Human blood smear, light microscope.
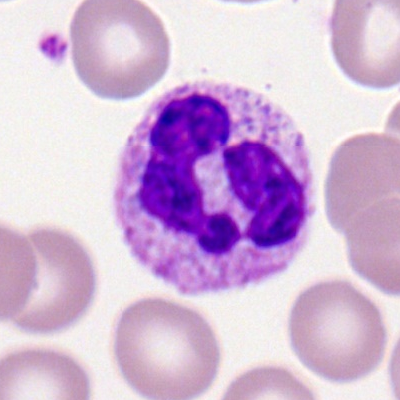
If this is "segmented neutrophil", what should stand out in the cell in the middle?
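Knowing it's a segmented neutrophil, I'll check the cell in the middle against that. Fine, small granules are scattered all through its cytoplasm.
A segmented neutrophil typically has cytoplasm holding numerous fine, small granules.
So the granules here go with the name.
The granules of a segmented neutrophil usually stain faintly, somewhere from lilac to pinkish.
The cytoplasm here is pale pinkish-lilac. Beyond that, I see a round outline and chromatin that is dense, clumped and stained dark purple.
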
